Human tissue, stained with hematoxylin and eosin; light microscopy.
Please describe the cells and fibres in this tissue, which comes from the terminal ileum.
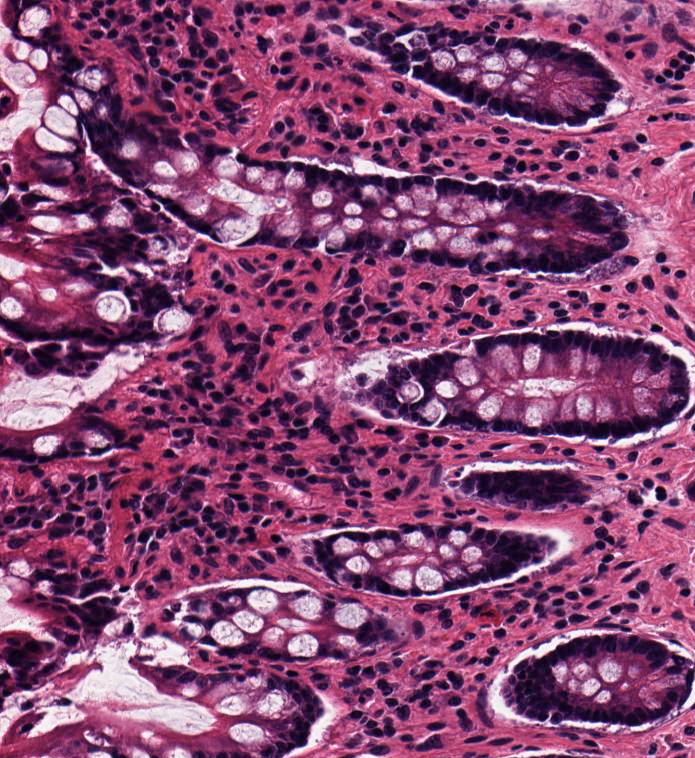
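First, glands: a single layer of columnar epithelium lines each, with many goblet cells holding pale mucin vacuoles. Second, epithelial nuclei: dark-staining, at the outer edge of each gland, away from the lumen. Third, stroma: densely cellular, with many small round dark nuclei in pink fibrillary tissue. Last, lumens: narrow slits, with wider pale mucin-filled spaces along the left edge of the field.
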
